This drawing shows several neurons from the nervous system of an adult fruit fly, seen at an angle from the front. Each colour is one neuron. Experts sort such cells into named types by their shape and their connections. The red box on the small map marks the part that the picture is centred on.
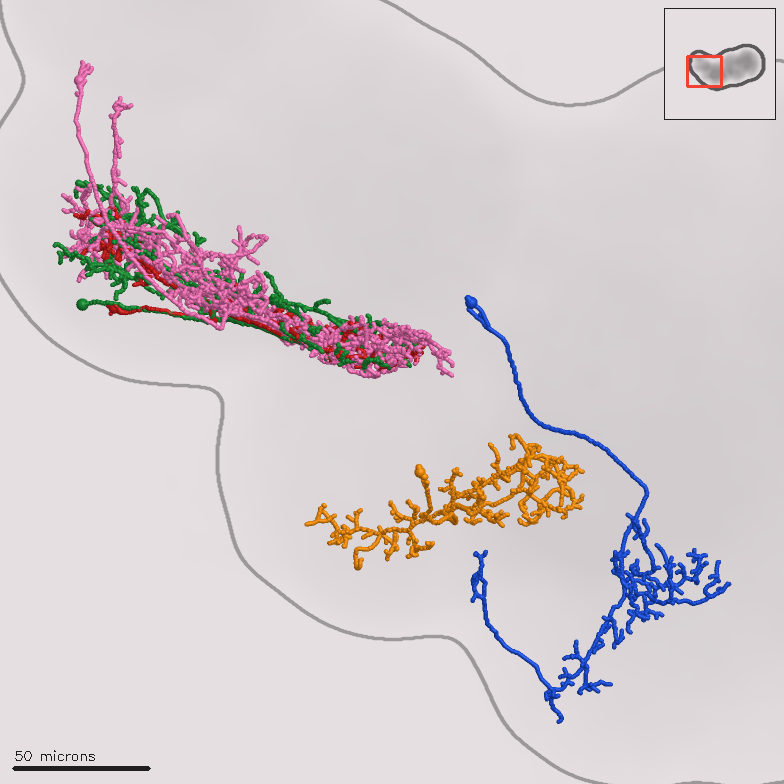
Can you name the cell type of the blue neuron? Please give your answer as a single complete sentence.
The cell type IN23B024 includes this neuron.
